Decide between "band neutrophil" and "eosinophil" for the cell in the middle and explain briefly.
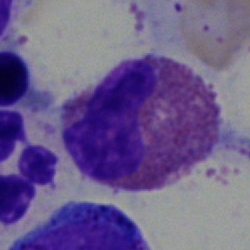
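The answer is eosinophil. The cell is roughly round with a slightly uneven border, and its nucleus lies toward the left. Abundant pinkish-purple cytoplasm fills the right part of the cell and is packed with numerous reddish-pink granules.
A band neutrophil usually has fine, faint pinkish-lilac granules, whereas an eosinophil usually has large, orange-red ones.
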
